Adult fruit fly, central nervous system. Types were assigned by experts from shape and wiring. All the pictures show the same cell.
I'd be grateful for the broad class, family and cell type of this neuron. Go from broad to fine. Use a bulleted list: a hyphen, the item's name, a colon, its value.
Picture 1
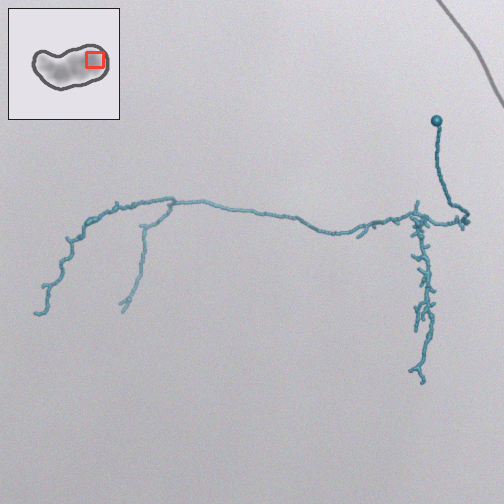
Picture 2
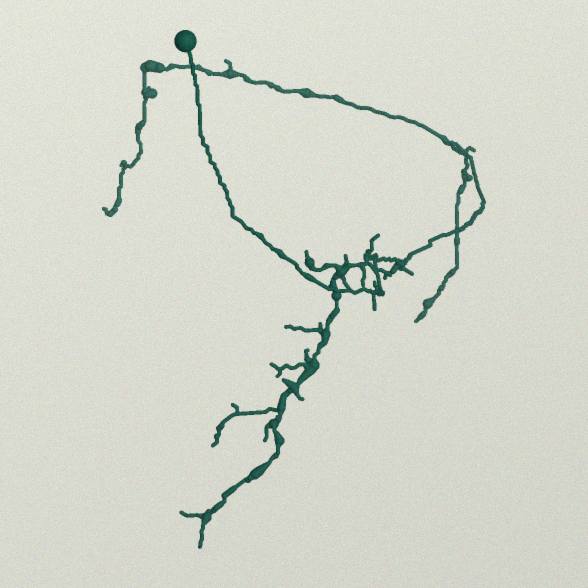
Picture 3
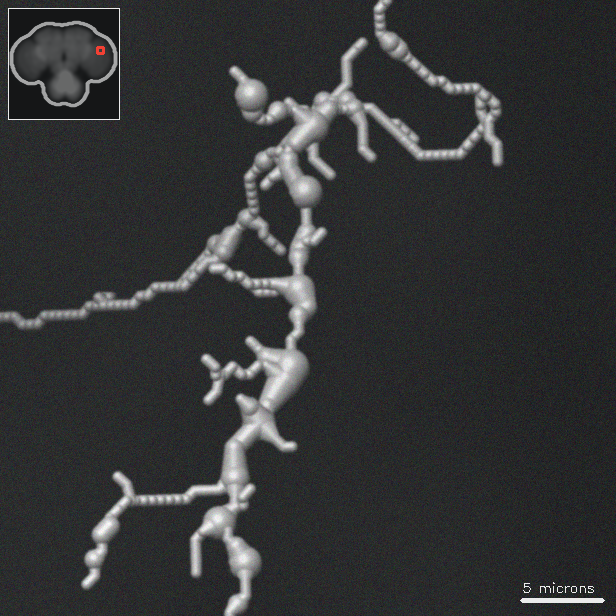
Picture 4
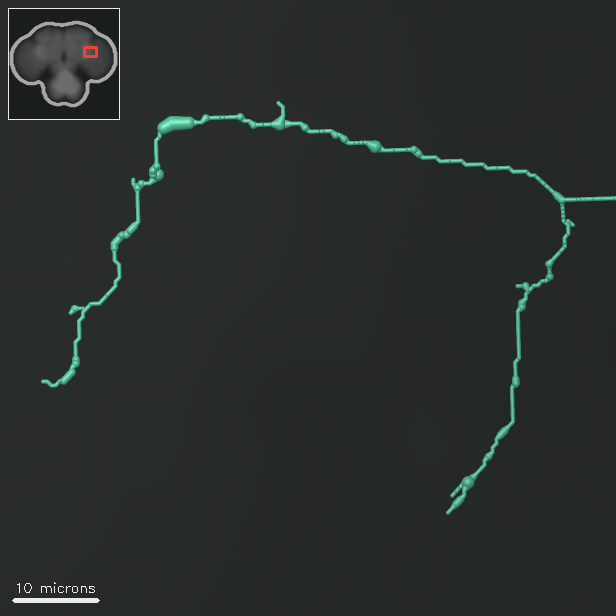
- broad class: optic-lobe intrinsic neuron
- family: TmY
- cell type: TmY9b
